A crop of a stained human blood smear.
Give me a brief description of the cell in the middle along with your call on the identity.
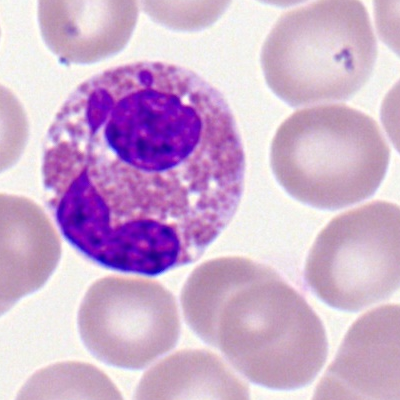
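Looking at this cell, I see a round, smooth outline. The nucleus is split into separate lobes, which lie at the top and lower left, with granular cytoplasm between them. Their chromatin is dense, dark purple and clumped. So this is an eosinophil.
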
